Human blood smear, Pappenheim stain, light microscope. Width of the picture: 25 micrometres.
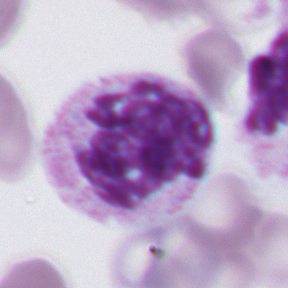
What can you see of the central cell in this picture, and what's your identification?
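This one's about 15 by 13 micrometres, with a nucleus of about 12 by 10 micrometres filling about 60% of the area. The nucleus sits toward the right, its dark purple chromatin coarsely clumped with small pale gaps between the clumps. So the widest band of cytoplasm is on the left: pale pinkish rather than blue, with fine pink-lilac granules scattered through it that show up best there. It's a segmented neutrophil.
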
